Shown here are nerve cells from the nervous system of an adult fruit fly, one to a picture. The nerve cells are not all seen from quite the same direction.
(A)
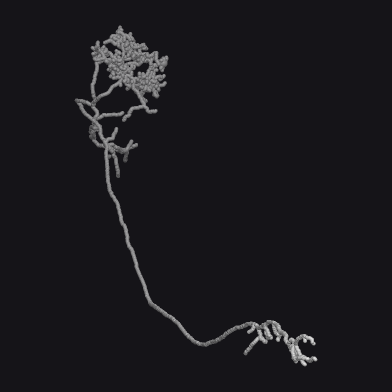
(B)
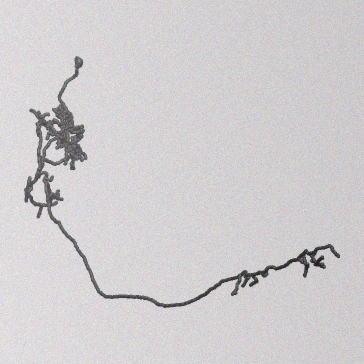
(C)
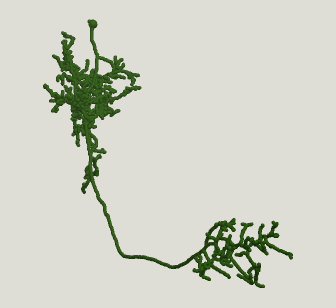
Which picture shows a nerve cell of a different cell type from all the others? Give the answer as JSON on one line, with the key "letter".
{"letter": "C"}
